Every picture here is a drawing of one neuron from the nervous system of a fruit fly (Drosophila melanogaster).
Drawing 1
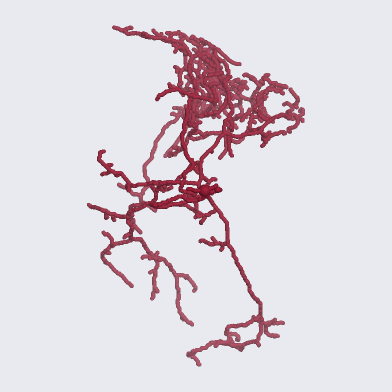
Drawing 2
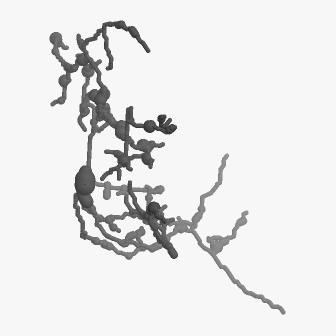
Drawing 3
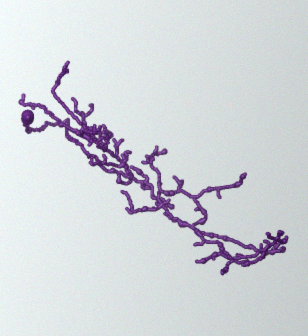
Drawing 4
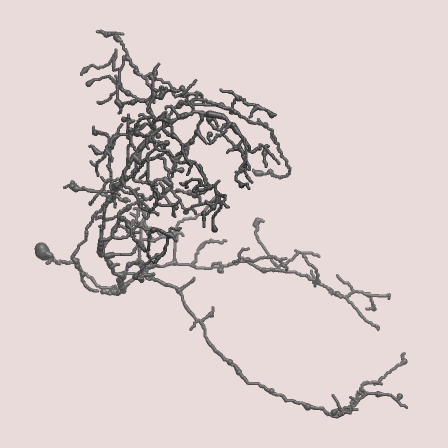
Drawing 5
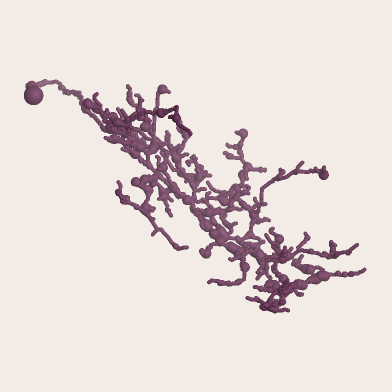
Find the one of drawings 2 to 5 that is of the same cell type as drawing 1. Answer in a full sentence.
Drawing 4 shows a neuron of the same cell type.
